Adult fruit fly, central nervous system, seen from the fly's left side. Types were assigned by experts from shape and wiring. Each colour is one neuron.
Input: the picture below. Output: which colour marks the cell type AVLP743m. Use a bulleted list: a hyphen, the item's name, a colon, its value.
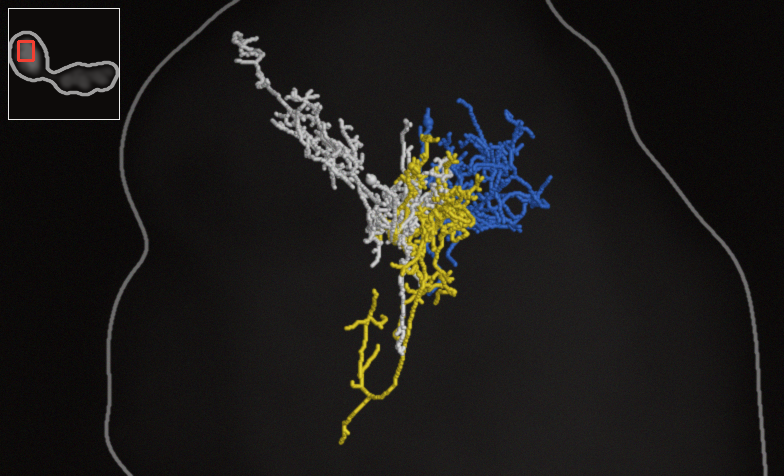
- colour: white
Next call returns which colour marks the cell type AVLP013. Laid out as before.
- colour: yellow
